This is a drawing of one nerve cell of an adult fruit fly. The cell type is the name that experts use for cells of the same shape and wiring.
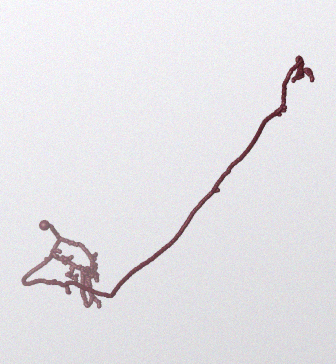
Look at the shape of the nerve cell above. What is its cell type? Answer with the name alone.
DNpe015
